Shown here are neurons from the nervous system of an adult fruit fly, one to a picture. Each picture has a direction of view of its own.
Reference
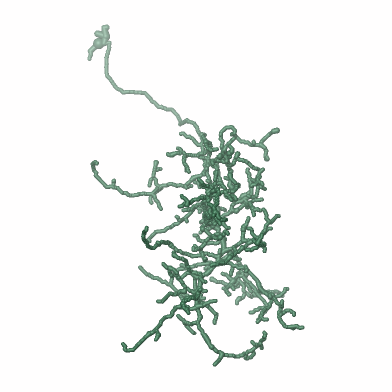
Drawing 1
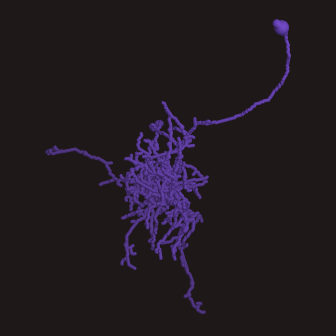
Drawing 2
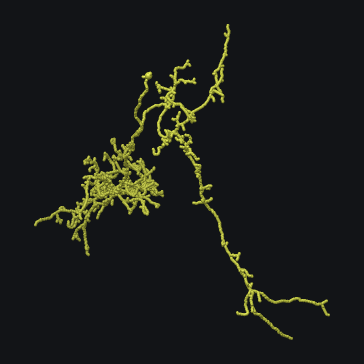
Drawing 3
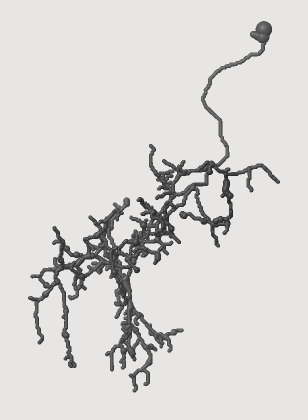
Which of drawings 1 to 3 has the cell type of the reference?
3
